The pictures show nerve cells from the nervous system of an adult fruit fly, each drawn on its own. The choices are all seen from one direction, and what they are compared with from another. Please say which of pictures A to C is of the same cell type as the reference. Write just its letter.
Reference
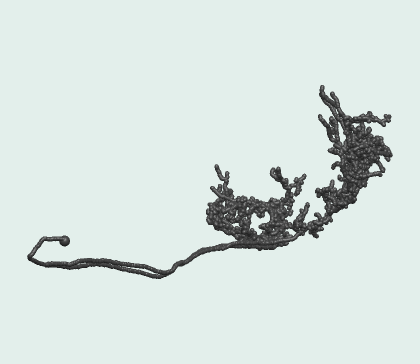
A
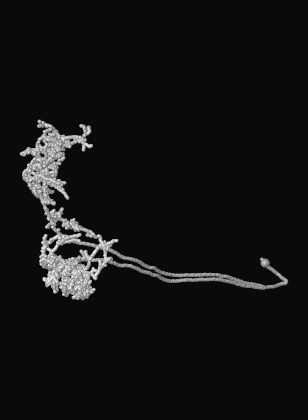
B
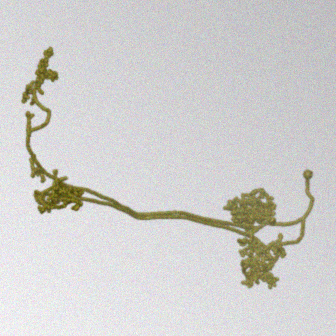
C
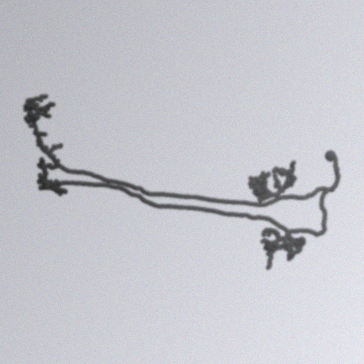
A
